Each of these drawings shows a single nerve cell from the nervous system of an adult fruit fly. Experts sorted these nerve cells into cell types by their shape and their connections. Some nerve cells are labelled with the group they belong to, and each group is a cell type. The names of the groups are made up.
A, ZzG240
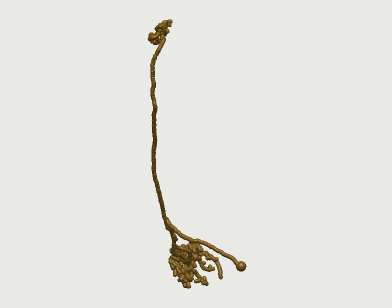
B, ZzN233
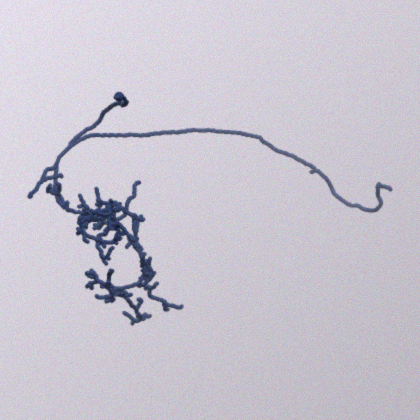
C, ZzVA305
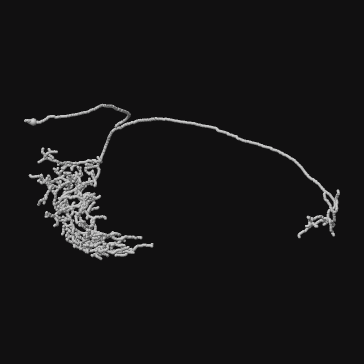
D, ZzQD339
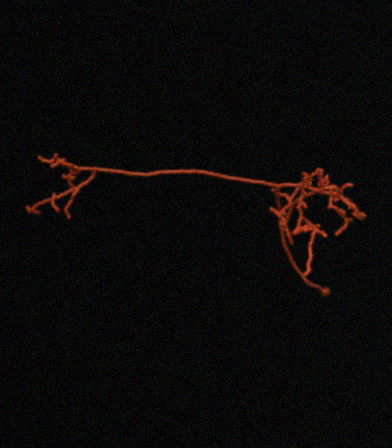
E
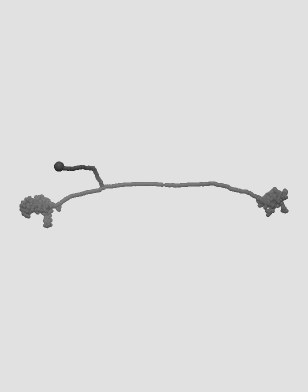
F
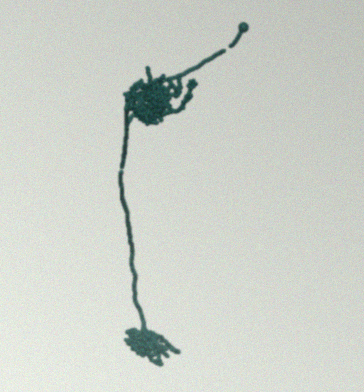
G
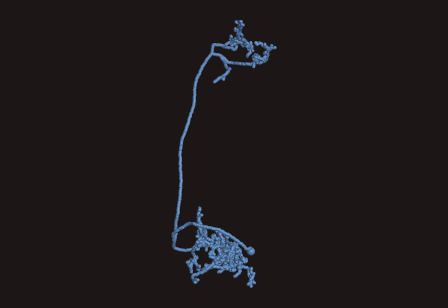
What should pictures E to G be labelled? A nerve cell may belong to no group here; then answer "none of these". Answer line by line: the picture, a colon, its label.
E: ZzG240
F: ZzG240
G: none of these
